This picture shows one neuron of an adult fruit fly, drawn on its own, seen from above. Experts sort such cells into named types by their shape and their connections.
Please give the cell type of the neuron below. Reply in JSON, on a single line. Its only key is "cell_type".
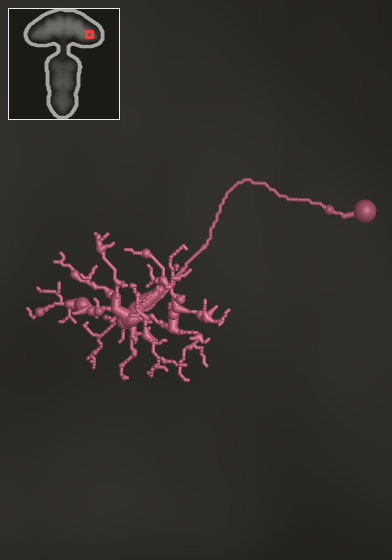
{"cell_type": "Dm8a"}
